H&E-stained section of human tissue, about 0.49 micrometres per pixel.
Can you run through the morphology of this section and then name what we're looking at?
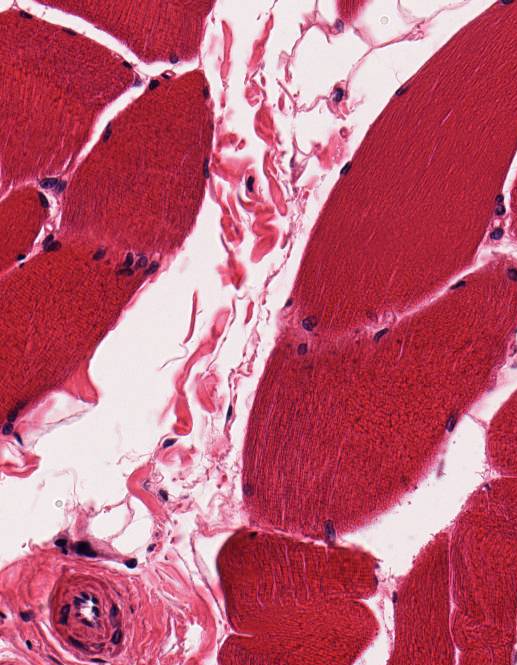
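Fibres: the large ones on the right are cut obliquely, as elongated profiles running from lower left to upper right. Nuclei: small, dark, flattened, at the fibre edges. Connective tissue band: loose, wavy, pale pink collagen strands with only scattered nuclei. Bottom left corner: a small muscular vessel with a concentric wall and narrow lumen. The tissue is skeletal muscle.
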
